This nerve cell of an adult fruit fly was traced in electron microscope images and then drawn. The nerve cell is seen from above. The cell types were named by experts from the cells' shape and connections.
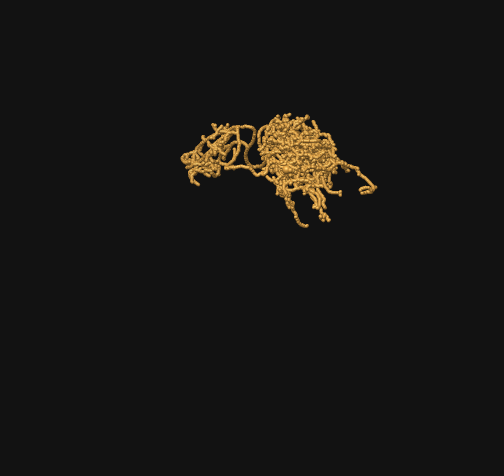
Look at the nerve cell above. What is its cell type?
CRE107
